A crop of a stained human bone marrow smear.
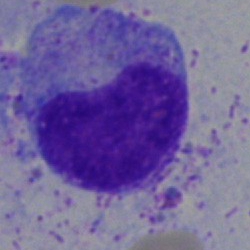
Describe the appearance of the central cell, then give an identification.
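Nucleus kidney-shaped, indentation facing upward. Nucleus fills lower part of cell. Chromatin dark purple, dense. Cytoplasm plentiful, broad zone above nucleus. Cell: myelocyte.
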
